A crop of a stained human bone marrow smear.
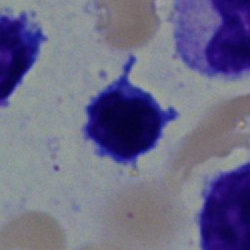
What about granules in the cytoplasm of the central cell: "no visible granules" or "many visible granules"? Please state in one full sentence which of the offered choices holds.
There are no visible granules in its cytoplasm.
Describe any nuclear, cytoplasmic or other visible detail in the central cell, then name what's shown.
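It stains a deep, dark blue-purple almost throughout. The scant cytoplasm shows only as a thin, slightly lighter blue rim at the edges. A thin stalk, the longest projection, points upward from the top, and a short blunt one juts from the right side. I'd call it a lymphocyte.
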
